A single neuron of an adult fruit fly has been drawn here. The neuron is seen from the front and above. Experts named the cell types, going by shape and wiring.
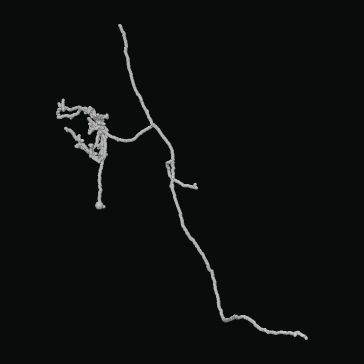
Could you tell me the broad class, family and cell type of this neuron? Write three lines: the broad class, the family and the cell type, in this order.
ascending neuron
hemilineage 10B
AN10B039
